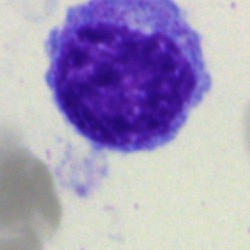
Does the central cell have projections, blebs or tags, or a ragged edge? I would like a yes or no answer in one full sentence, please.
Yes, the cell is bounded by a rough outline rather than a smooth one.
